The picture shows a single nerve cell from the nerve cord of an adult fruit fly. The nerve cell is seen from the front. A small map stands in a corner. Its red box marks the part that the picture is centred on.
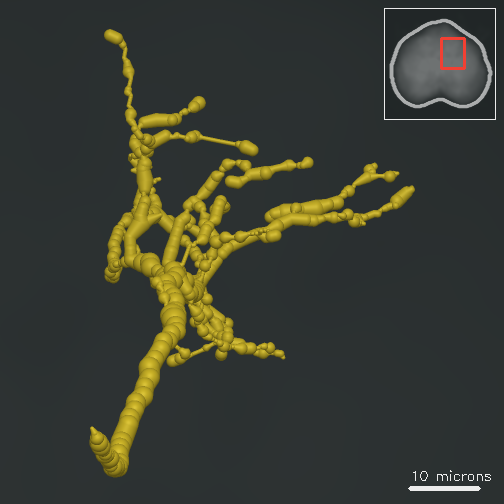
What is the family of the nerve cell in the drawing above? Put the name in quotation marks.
"hemilineage MD3"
